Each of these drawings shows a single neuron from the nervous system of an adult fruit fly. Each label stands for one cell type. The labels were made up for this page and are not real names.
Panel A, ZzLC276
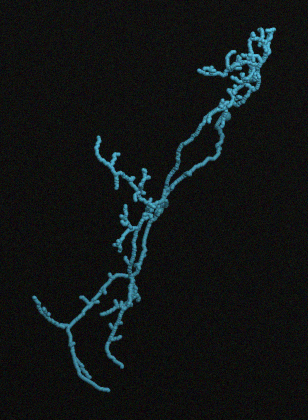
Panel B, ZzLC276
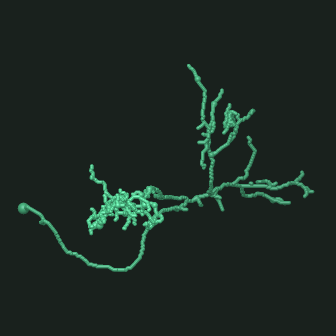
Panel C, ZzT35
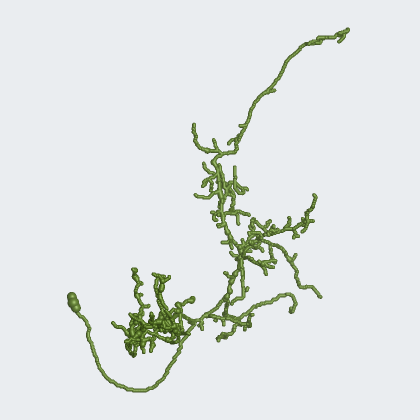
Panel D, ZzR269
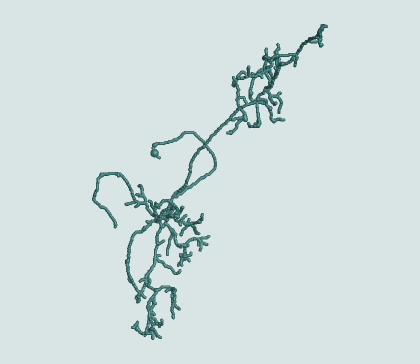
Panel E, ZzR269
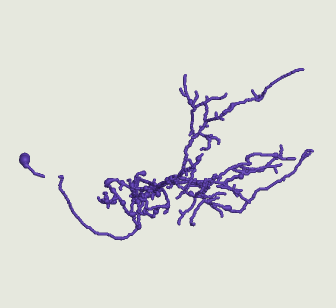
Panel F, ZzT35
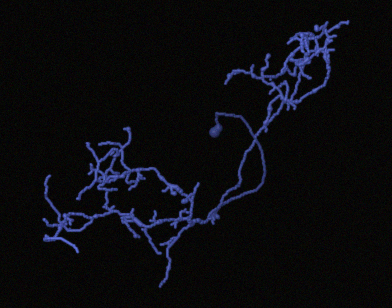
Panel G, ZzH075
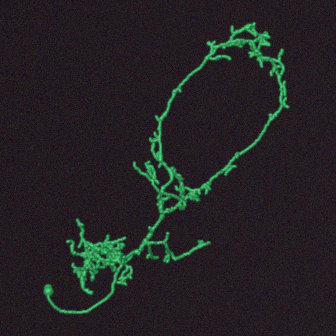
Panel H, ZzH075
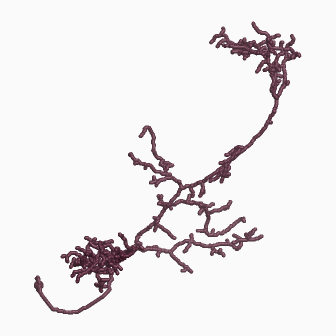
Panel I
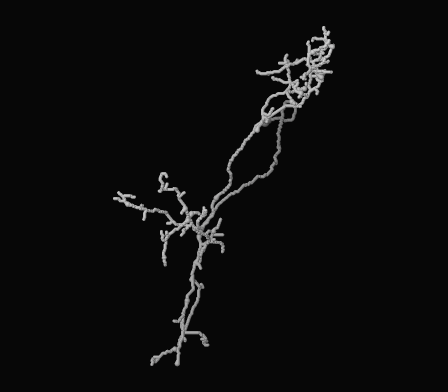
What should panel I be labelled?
ZzLC276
